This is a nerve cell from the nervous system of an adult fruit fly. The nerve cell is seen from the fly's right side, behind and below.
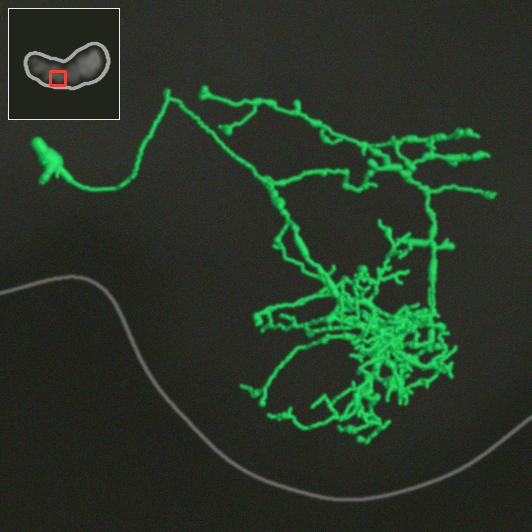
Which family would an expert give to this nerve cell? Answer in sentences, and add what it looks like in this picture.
The family is hemilineage 03A. Its broad class is nerve-cord intrinsic neuron. The picture shows dozens of branch ends. As drawn here it is wider than it is tall.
